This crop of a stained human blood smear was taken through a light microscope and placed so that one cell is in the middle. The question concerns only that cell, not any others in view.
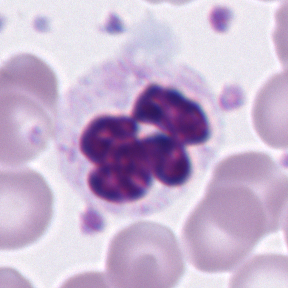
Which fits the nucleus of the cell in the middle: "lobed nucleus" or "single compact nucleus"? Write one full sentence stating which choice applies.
Within the cell, the nucleus is split into distinct lobes.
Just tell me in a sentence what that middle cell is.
The cell at the heart of this crop is a neutrophil.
